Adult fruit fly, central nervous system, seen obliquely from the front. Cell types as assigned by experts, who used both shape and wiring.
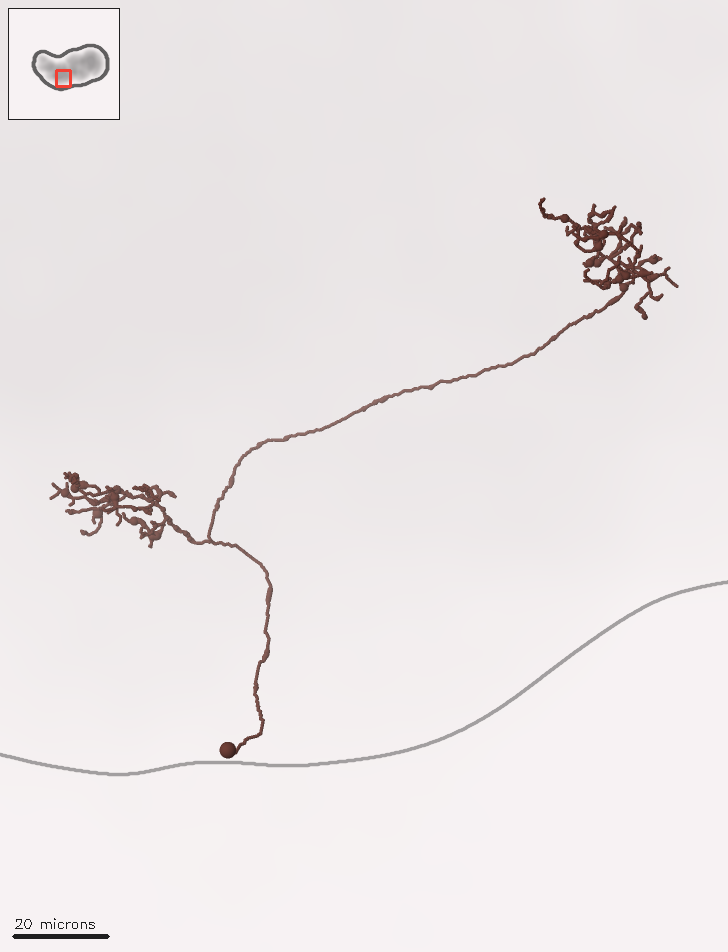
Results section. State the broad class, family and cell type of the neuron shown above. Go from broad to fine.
optic-lobe intrinsic neuron; Tm; Tm30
